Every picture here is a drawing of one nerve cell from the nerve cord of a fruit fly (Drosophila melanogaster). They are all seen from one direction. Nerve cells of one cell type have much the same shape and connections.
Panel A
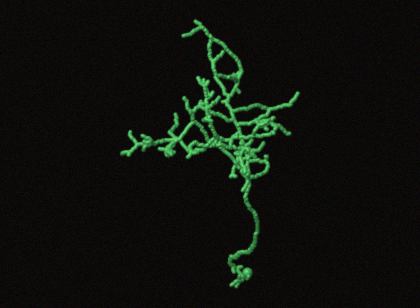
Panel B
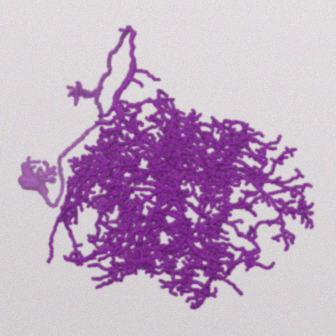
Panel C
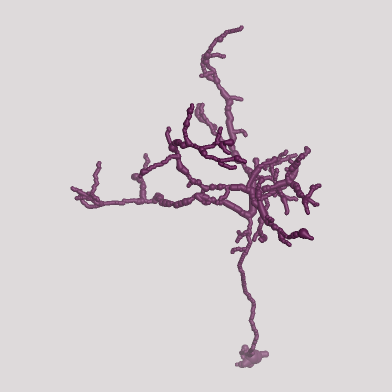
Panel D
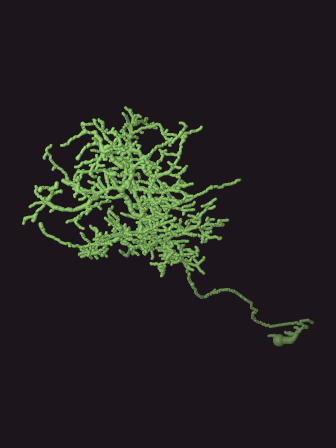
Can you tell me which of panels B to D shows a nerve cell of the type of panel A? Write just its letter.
C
